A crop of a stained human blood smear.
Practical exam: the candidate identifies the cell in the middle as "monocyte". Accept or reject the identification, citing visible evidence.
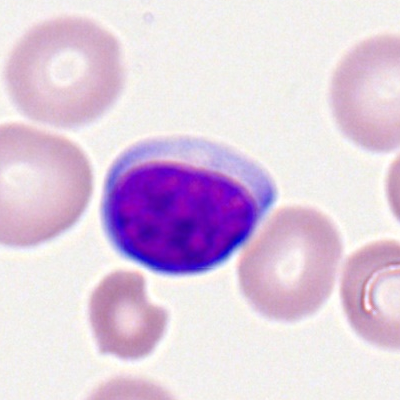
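Look first at the chromatin, dense and coarsely clumped, and at the cytoplasm, which shows no granules.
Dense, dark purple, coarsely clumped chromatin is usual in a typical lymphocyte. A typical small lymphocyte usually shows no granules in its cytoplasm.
So this is a lymphocyte, not a monocyte. The rest I'd simply note: a smooth, roughly oval outline, pale blue cytoplasm and no projections from the surface. A red cell touches its right edge.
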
